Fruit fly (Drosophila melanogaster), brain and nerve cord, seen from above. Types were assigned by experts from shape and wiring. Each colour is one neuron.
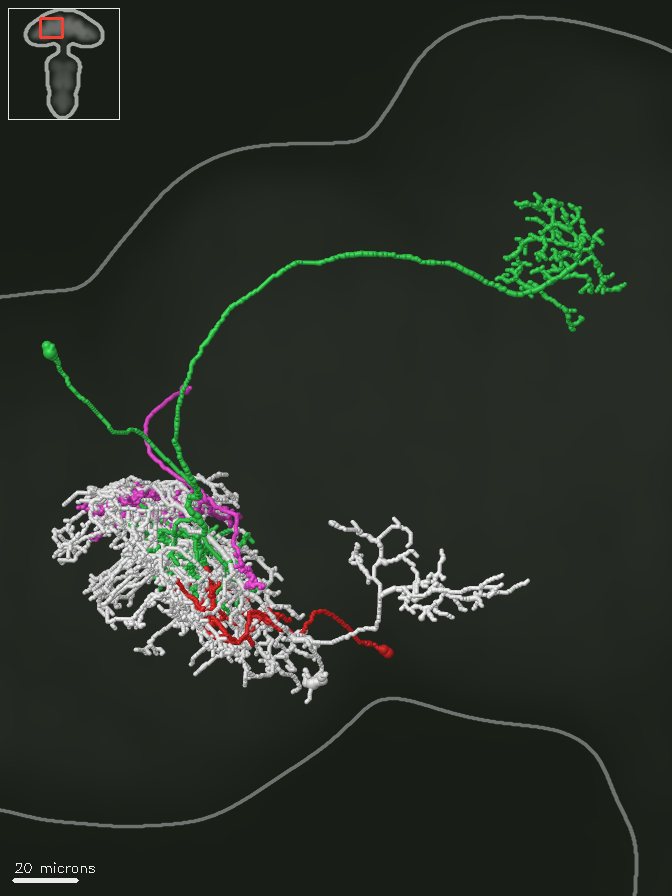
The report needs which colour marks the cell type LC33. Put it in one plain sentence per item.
The colour is green.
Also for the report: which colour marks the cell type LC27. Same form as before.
The colour is magenta.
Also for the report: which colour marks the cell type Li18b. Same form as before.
The colour is red.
